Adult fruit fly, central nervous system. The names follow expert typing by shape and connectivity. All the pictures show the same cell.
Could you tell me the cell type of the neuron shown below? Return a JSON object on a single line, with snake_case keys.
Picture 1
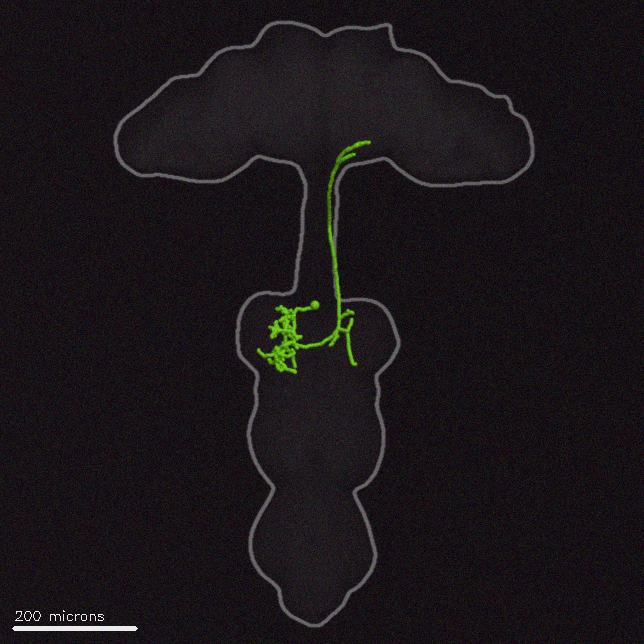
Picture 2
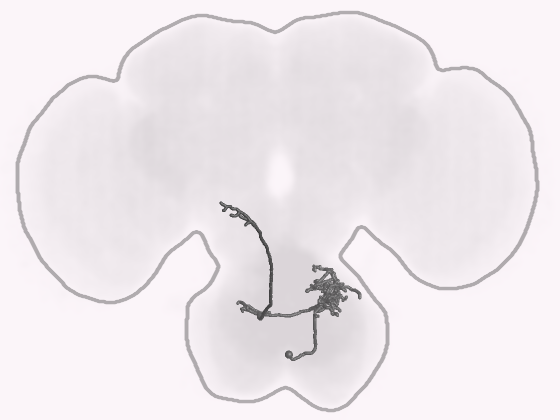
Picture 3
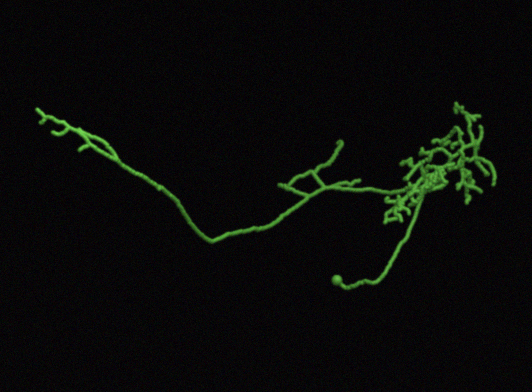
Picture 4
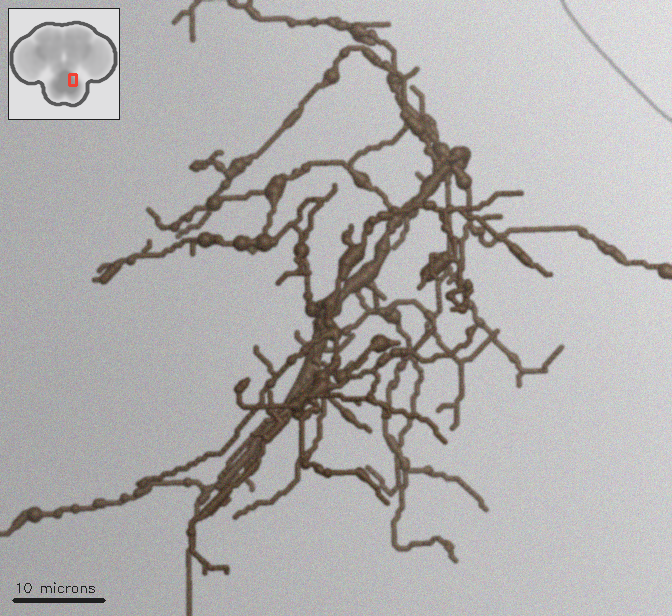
{"cell_type": "AN07B071_a"}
